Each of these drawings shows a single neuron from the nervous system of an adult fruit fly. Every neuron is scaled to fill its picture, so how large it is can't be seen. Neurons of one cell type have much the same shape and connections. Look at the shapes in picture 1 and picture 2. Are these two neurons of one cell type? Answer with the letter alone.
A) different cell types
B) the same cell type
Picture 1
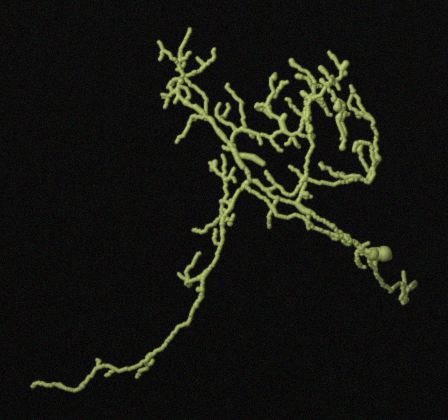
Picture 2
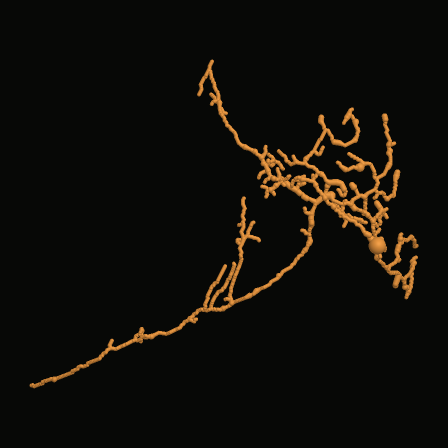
A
